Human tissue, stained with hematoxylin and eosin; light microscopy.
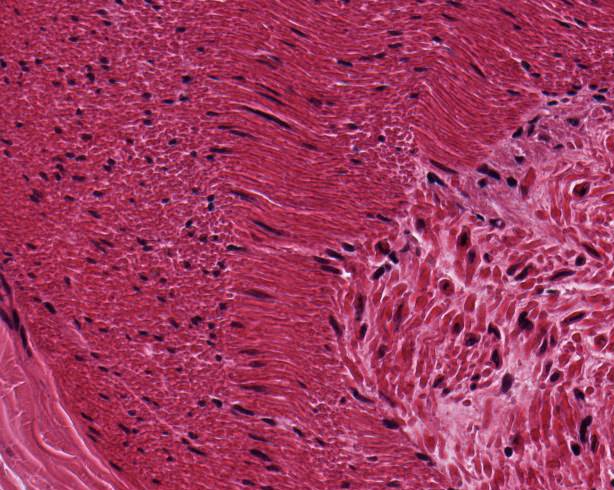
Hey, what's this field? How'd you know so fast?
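Most of the field is smooth muscle, its fibres cut in different planes.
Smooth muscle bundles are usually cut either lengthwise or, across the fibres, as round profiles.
Check the nuclei: in the lengthwise band they are elongated and parallel to the fibres.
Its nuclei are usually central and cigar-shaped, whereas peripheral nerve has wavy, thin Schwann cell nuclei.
Check the cytoplasm: it stains a deep pink-red.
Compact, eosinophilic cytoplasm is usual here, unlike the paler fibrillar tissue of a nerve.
Check for striations: none appear in the lengthwise fibres.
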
